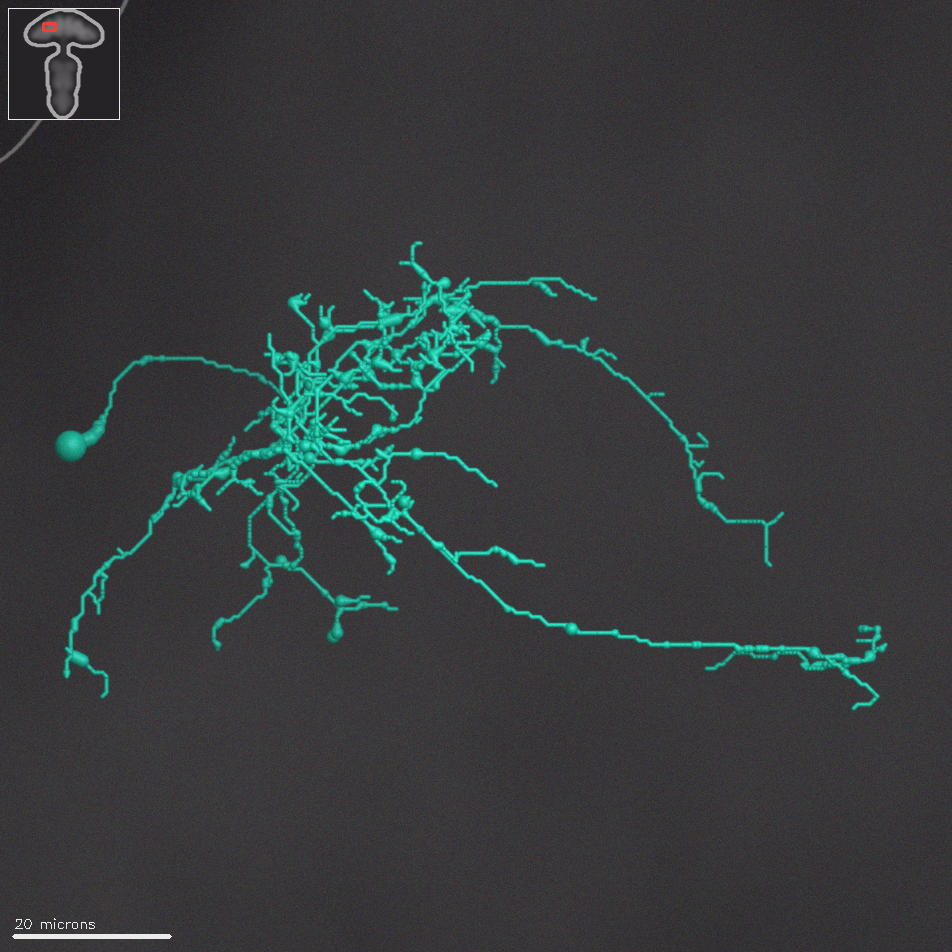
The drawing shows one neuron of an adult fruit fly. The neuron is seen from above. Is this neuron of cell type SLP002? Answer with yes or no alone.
yes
